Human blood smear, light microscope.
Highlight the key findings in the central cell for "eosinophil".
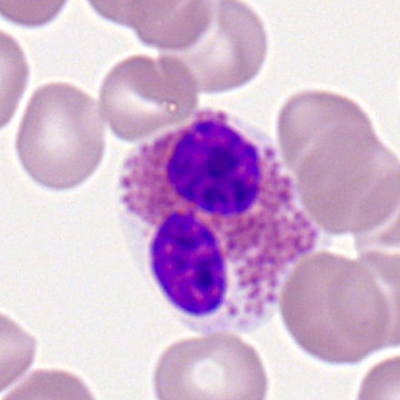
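Begin with the chromatin: it is dark purple and coarsely clumped.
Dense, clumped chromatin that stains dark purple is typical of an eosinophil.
So the chromatin here goes with the name. No nucleoli are visible in either lobe.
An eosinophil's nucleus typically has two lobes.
Many coarse, round, pink-red granules fill the cytoplasm. Along the lower left edge, though, the cytoplasm is pale and carries few granules.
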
